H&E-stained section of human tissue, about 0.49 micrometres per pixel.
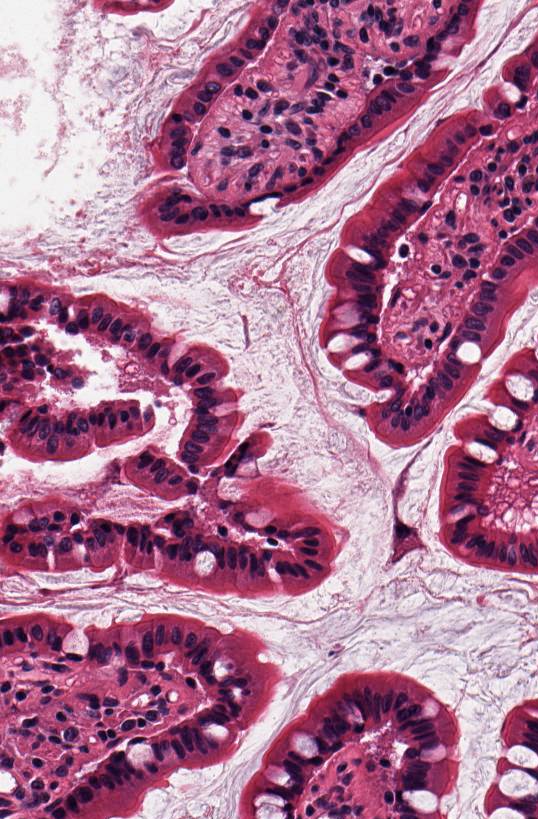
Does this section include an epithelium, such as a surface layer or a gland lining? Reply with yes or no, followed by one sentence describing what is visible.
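Yes. The field shows several separate rounded and finger-like projections, each covered by epithelium and cut in cross or oblique section, scattered across the whole picture.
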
